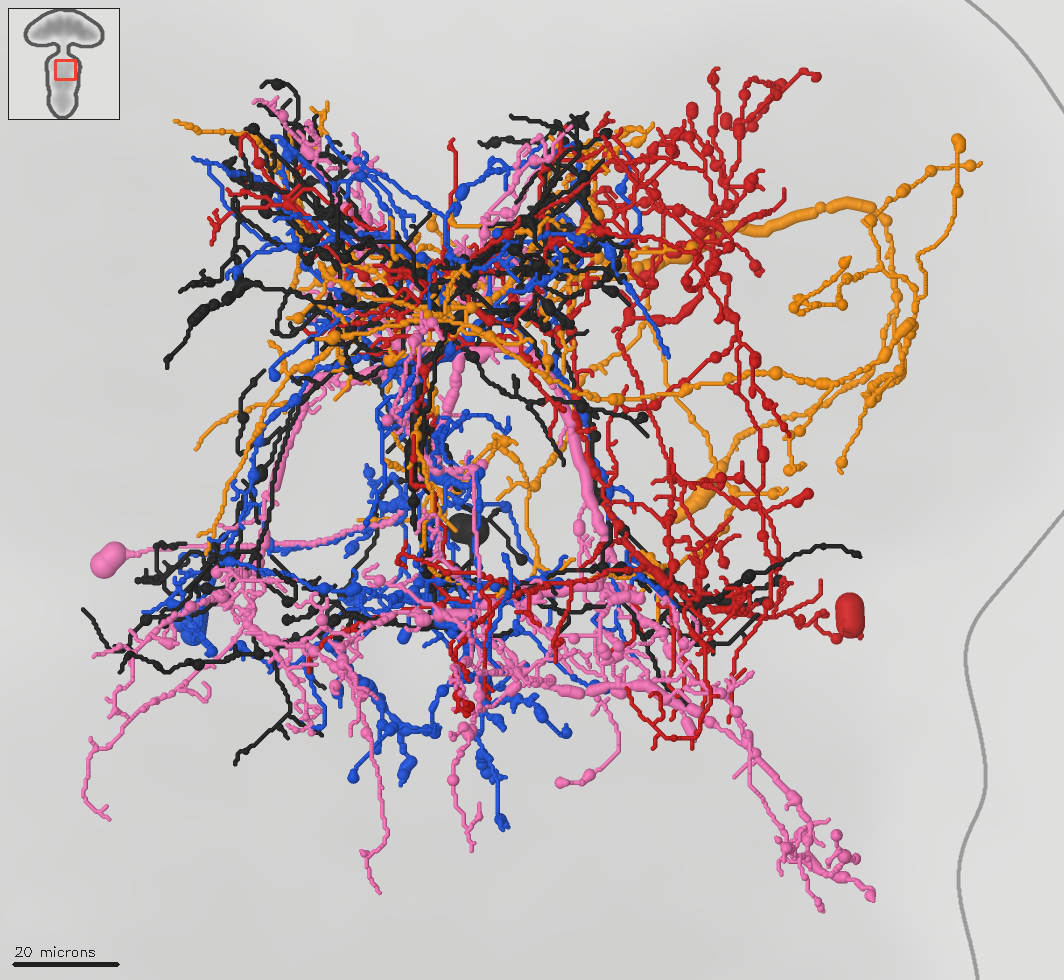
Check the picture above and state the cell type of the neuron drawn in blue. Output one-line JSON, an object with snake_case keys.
{"cell_type": "IN05B072_c"}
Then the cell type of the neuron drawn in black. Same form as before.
{"cell_type": "IN00A021"}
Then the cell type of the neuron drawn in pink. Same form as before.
{"cell_type": "IN05B051"}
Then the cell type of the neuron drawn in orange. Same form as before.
{"cell_type": "IN04B028"}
